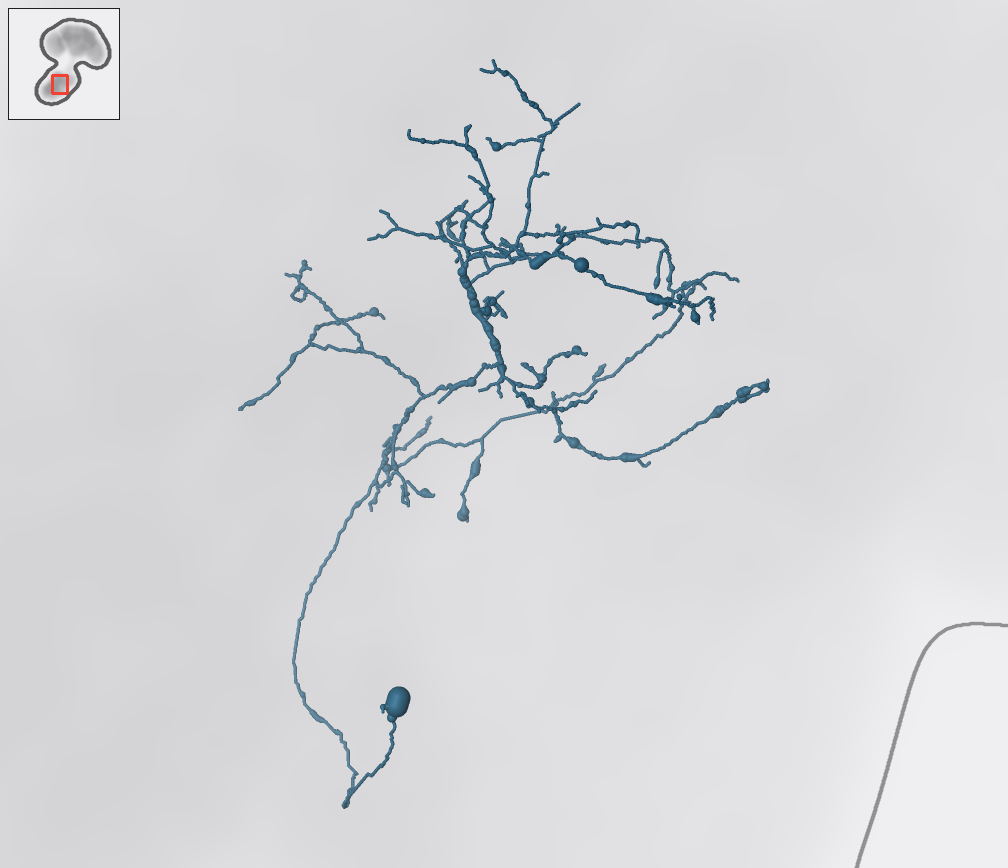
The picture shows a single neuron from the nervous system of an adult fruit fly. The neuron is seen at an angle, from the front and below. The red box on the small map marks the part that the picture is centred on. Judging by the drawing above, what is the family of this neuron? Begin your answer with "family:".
family: hemilineage 05B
